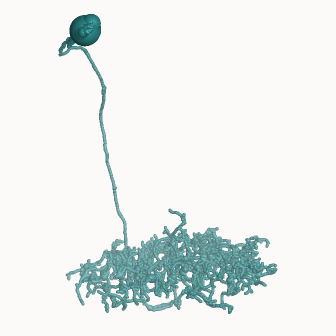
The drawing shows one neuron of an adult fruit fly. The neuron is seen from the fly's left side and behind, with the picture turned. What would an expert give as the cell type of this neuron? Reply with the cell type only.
Dm12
